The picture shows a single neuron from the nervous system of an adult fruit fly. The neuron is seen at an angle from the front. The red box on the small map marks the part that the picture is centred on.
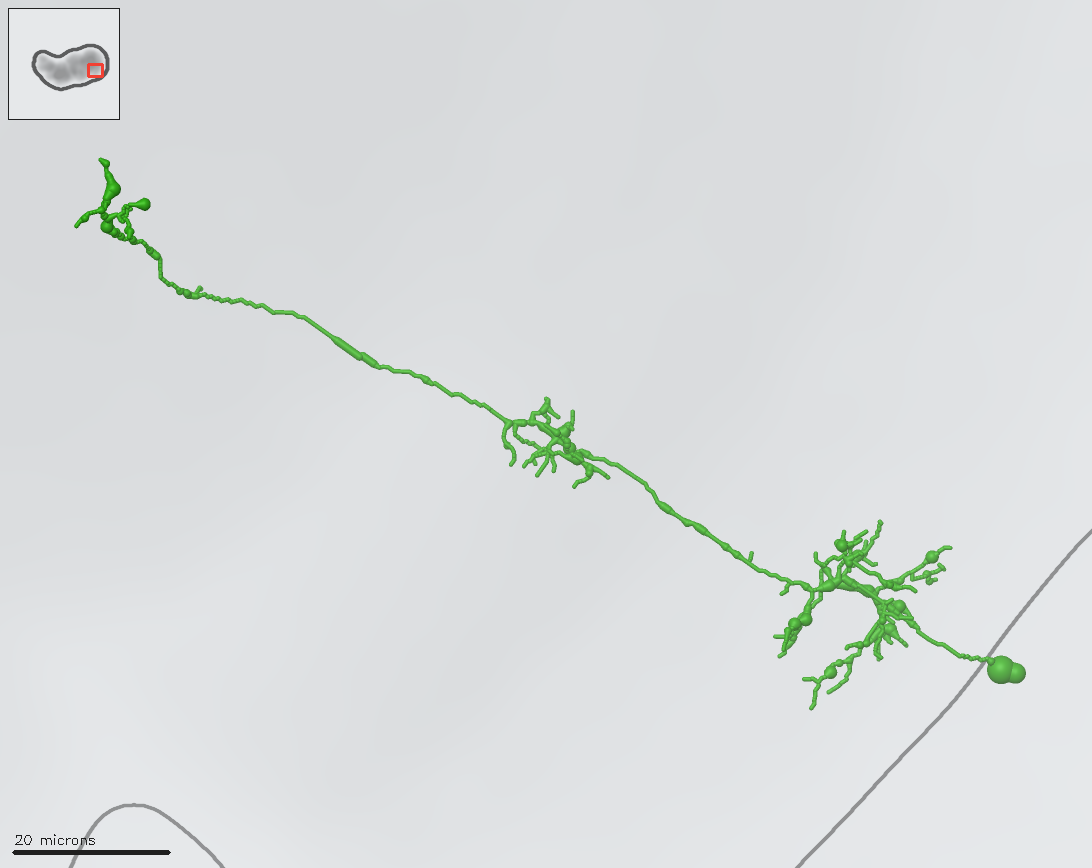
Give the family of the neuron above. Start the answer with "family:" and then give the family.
family: Tm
